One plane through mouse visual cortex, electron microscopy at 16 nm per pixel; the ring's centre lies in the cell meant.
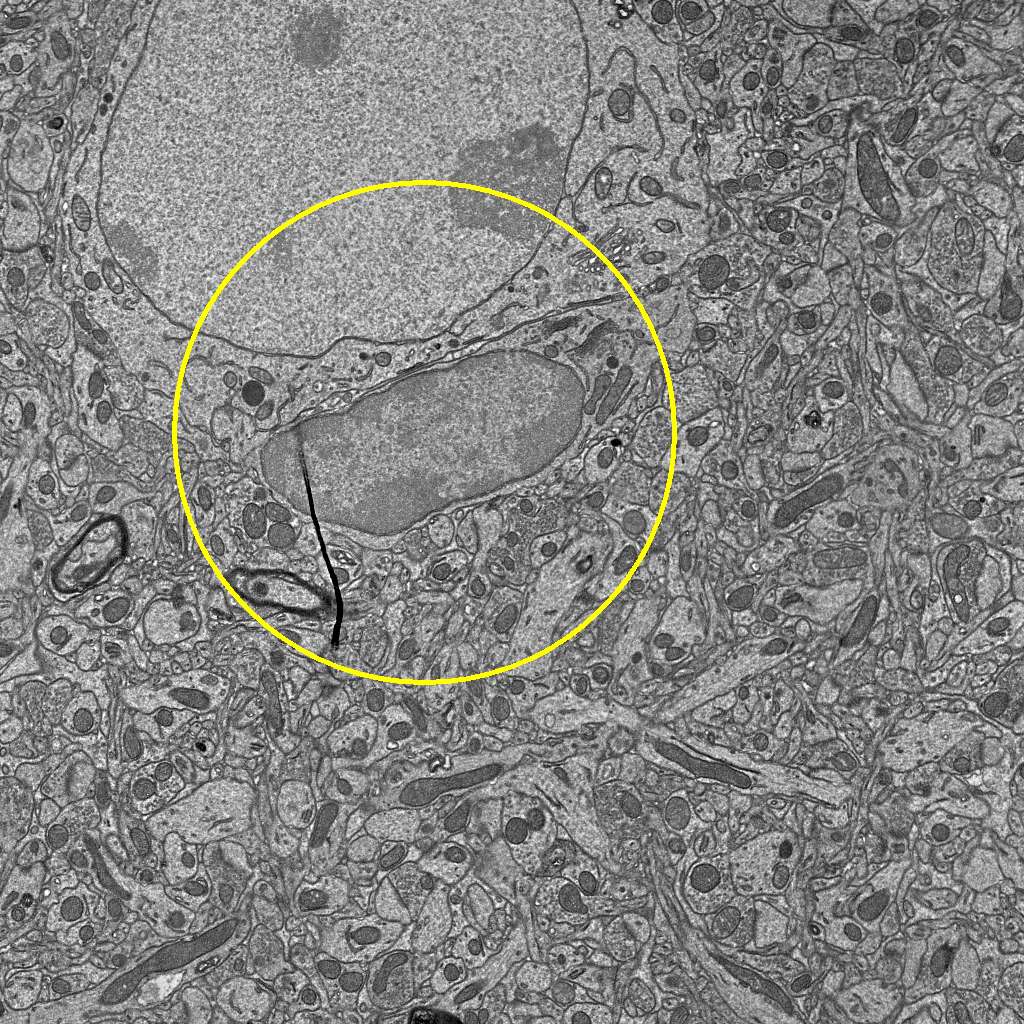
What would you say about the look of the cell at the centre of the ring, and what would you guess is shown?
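Nucleus an elongated oval, long axis roughly horizontal, whole within ring. Outline smooth, no deep folds or indentations. Darker grey than the large nucleus just above. No distinct nucleolus. Name: microglial cell.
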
